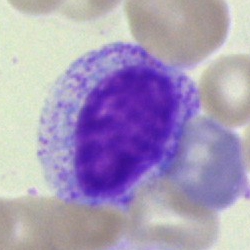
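Myelocyte in a stained bone marrow smear. The nucleus lies off-centre toward the right, its dark purple chromatin broken by patchy lighter areas into a clumped appearance. Pale blue-grey cytoplasm forms a rim that is widest on the left side of the cell.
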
